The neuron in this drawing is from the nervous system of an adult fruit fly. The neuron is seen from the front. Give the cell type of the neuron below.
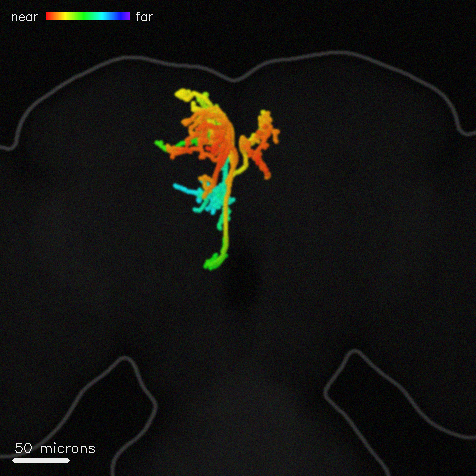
SMP056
